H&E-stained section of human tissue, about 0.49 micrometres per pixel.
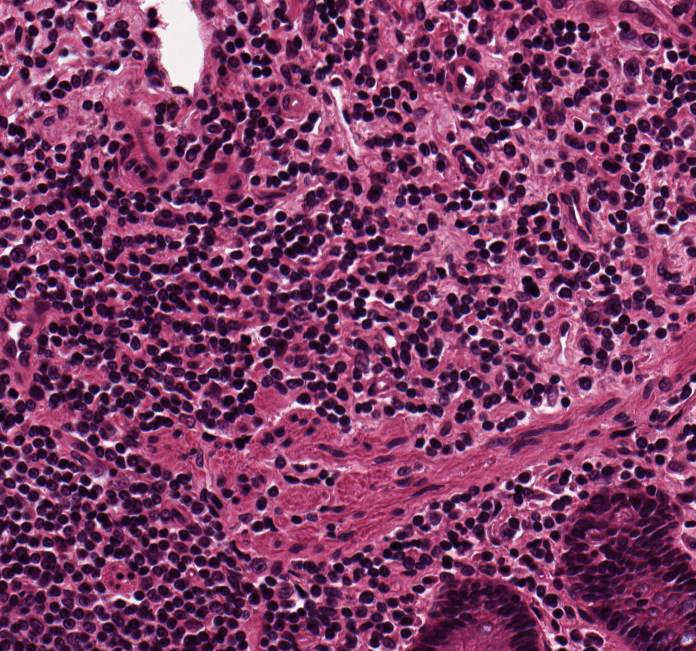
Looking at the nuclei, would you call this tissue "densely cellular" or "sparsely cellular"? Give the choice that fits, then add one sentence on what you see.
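Densely cellular. A dense sheet of small round cells with dark nuclei fills most of the field.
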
